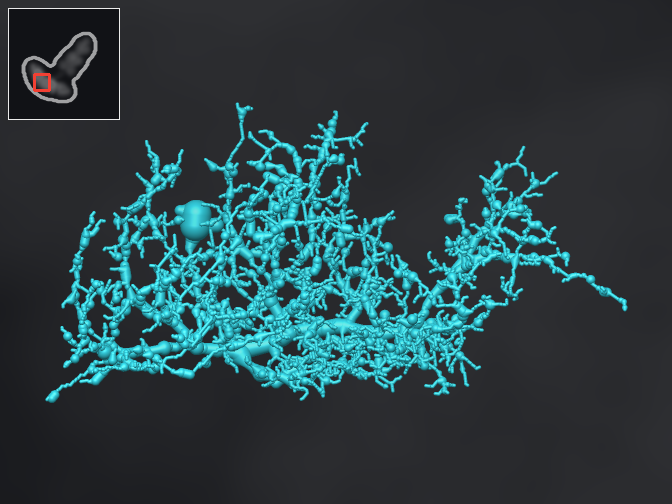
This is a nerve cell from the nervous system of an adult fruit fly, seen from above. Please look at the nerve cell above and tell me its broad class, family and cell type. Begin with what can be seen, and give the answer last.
The cell body is on the left of the picture. More than a hundred branch ends can be seen. It is a central-brain intrinsic neuron. Its family is hemilineage WEDa1. It is of cell type SAD112_c.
